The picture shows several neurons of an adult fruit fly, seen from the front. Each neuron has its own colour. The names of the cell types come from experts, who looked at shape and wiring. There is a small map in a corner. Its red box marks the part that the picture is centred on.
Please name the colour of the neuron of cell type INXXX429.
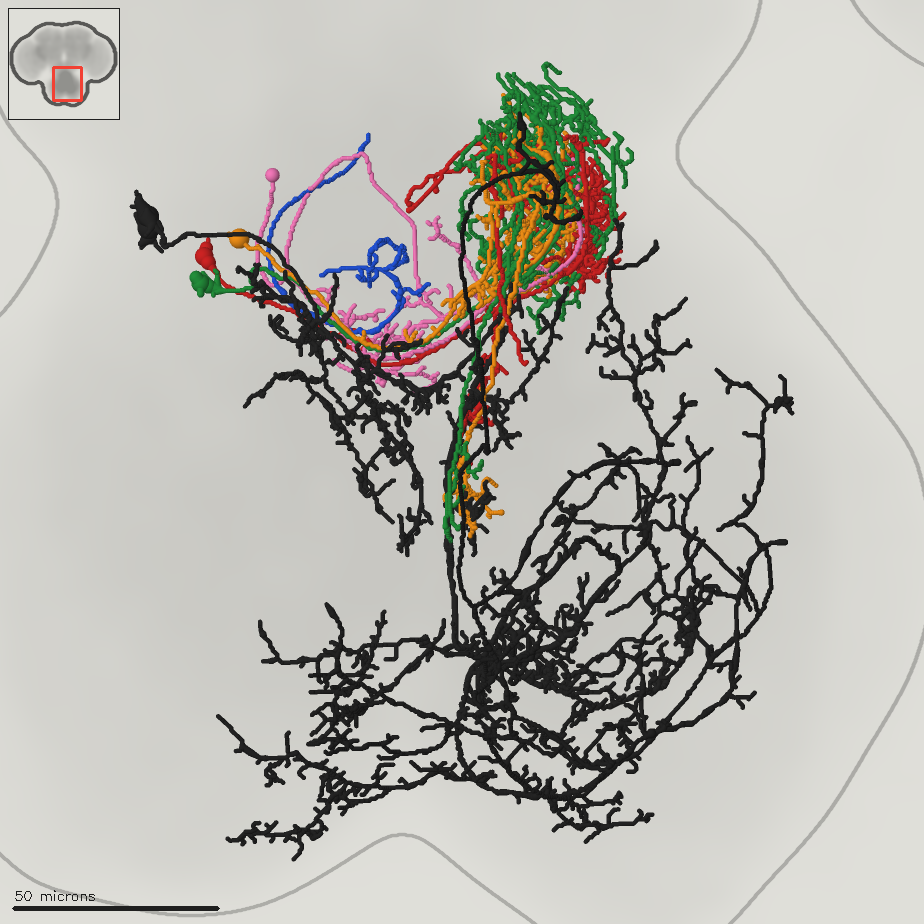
pink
